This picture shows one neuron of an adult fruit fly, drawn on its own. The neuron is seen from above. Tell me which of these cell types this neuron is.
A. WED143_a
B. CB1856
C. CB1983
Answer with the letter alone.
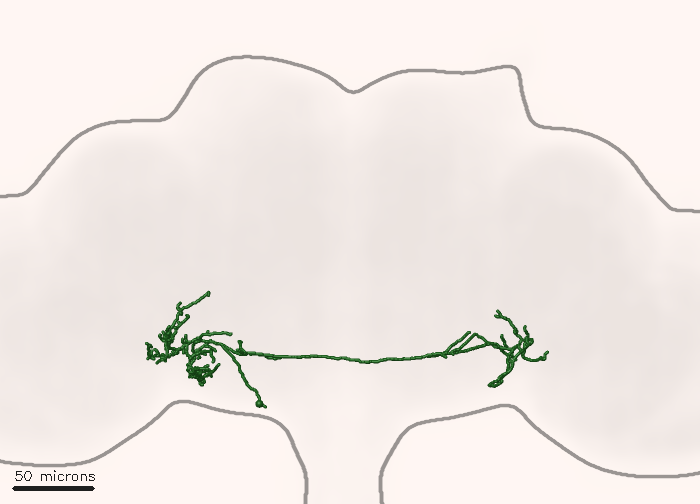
C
